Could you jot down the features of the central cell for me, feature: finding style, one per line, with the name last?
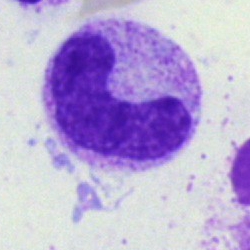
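Outline: round and smooth.
Nucleus: bent into a C, its open side toward the upper right.
Nucleoli: none visible.
Cytoplasm: fine pink-violet granules scattered throughout.
Name: band neutrophil.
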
